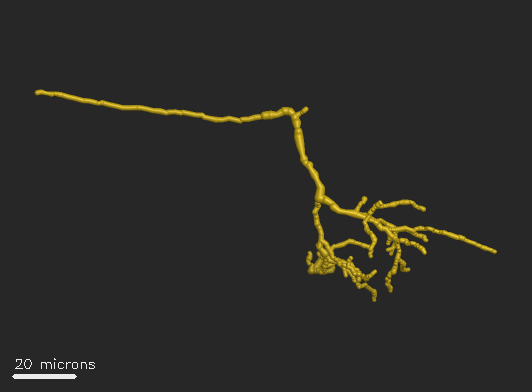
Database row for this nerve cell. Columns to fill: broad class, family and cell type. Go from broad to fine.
descending neuron; DNg; DNg48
